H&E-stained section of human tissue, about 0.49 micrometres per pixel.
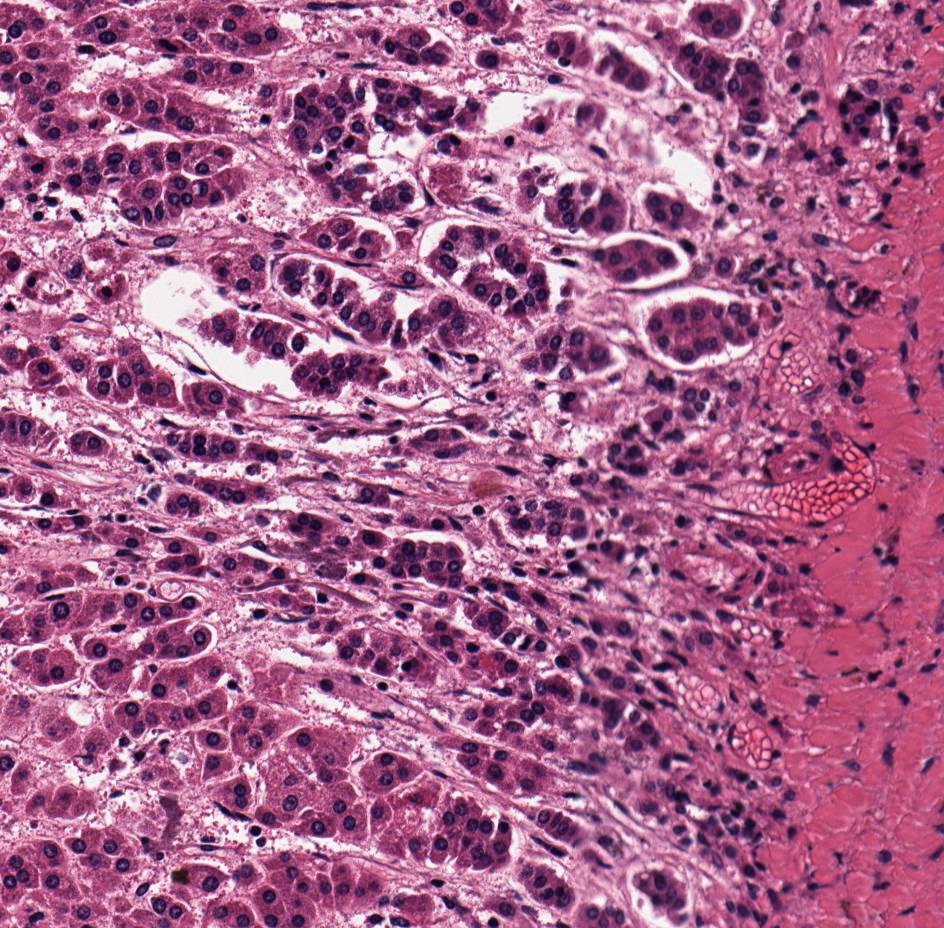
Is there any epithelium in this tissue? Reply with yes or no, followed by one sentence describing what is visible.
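Yes. Epithelial cells fill most of the field in nests and cords that run obliquely toward a dense pink band along the right edge.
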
